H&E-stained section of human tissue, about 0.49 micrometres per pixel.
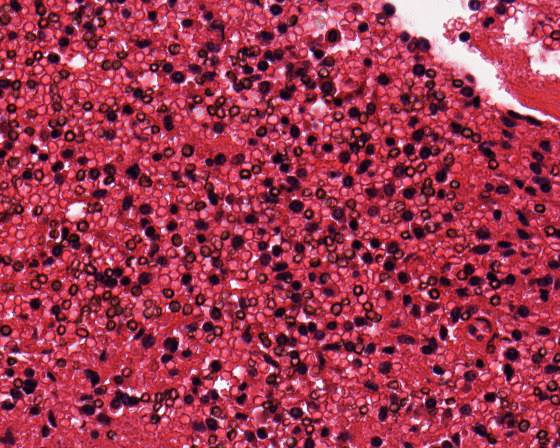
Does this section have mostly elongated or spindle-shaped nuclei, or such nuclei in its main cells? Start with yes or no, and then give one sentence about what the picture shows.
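No. Small, round, dark purple nuclei are scattered singly among the red cells across the whole field.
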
